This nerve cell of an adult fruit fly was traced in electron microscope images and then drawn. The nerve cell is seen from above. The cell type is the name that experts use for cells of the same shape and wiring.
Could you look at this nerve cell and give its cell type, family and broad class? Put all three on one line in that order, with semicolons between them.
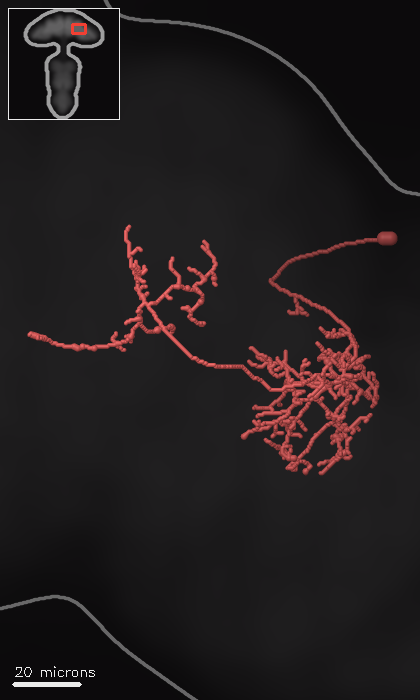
CB2823; hemilineage VPNl&d1_dorsal; central-brain intrinsic neuron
